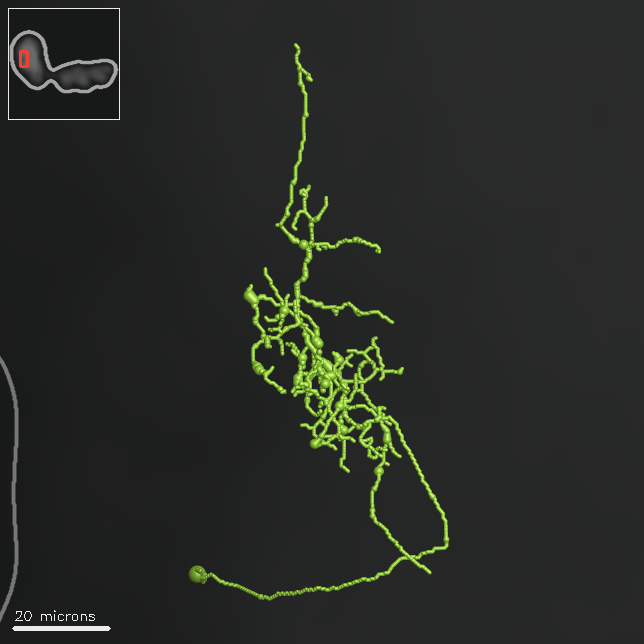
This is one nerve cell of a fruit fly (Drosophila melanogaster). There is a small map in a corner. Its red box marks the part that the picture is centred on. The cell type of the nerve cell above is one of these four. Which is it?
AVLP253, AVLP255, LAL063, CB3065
LAL063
